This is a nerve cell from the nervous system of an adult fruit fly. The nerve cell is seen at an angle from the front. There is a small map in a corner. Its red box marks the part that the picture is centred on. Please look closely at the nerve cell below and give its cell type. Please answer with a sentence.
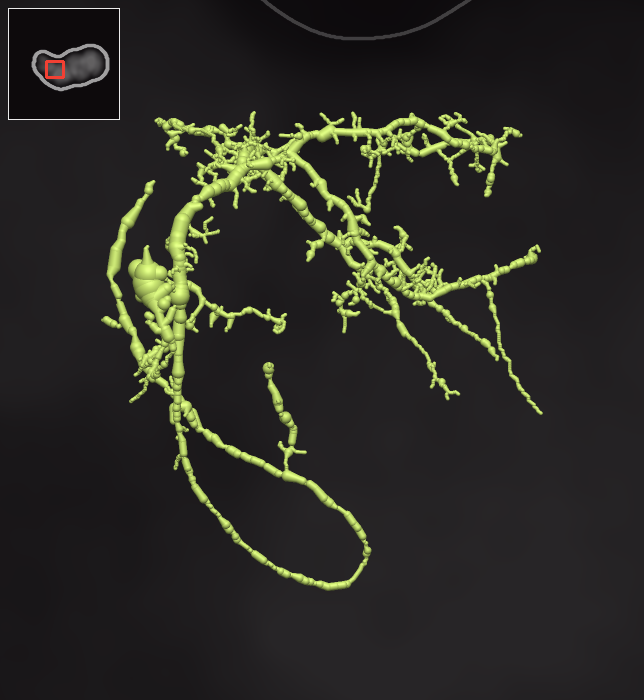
The cell type is dMS2.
